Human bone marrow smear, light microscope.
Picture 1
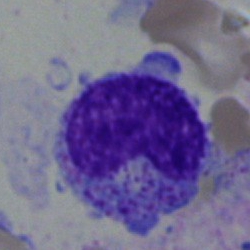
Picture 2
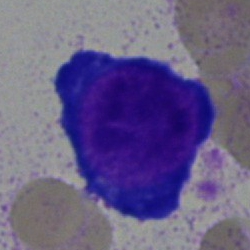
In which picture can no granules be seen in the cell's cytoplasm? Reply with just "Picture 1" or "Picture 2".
Picture 2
